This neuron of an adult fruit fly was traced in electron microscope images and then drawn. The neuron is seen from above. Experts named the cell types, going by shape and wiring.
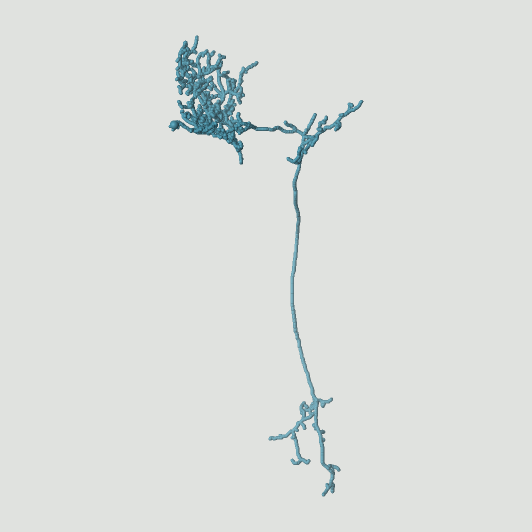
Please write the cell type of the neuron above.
DNg73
